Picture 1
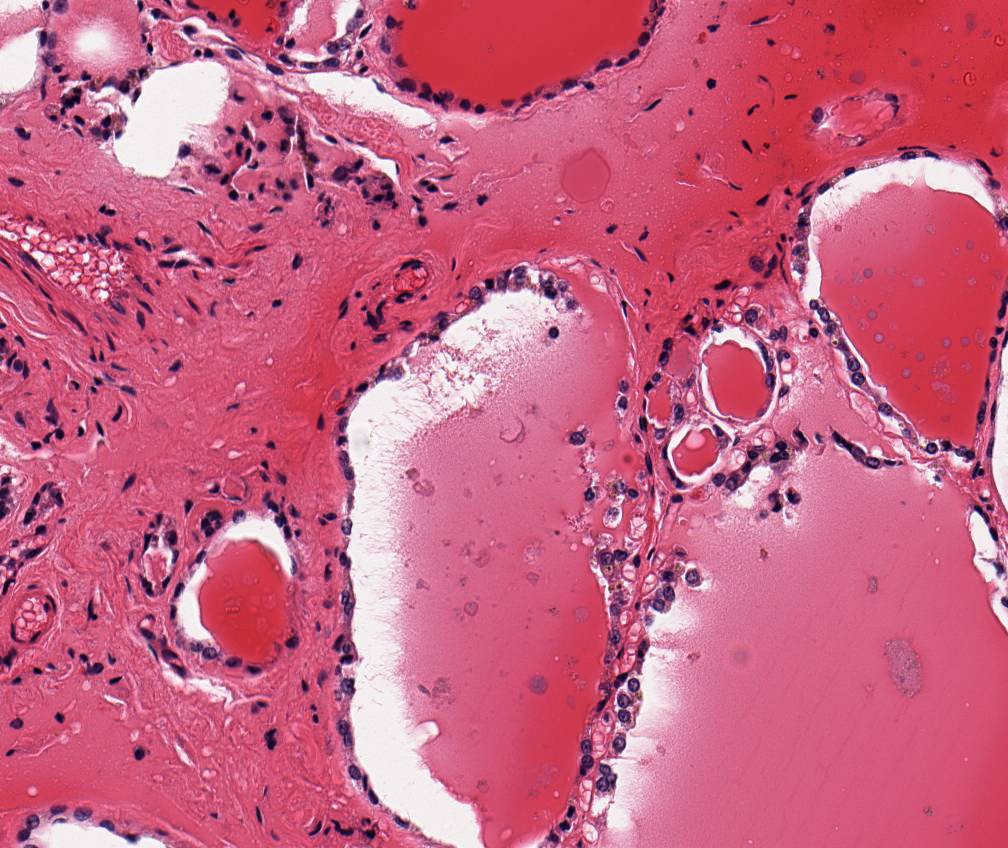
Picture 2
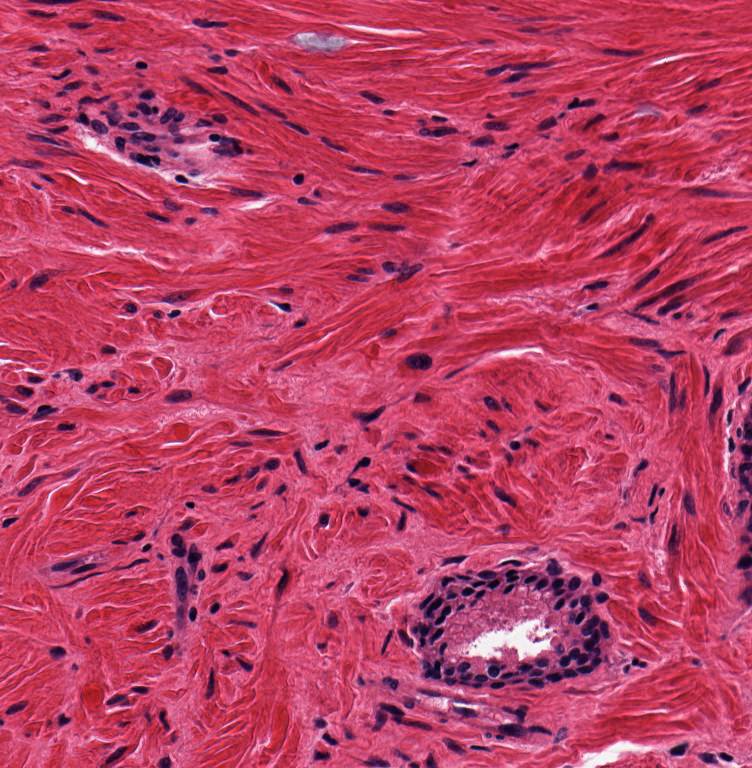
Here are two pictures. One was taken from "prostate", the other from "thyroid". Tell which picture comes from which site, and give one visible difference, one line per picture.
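The field in picture 1 comes from the thyroid. The follicles are lined by a single layer of flattened to low cuboidal cells with small dark round nuclei.
The field in picture 2 comes from the prostate. The nuclei among the muscle bundles are mostly elongated and blunt-ended, lying along the length of the fibres.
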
